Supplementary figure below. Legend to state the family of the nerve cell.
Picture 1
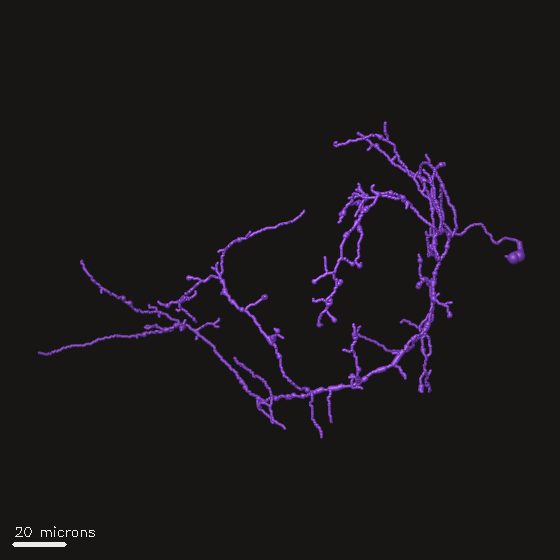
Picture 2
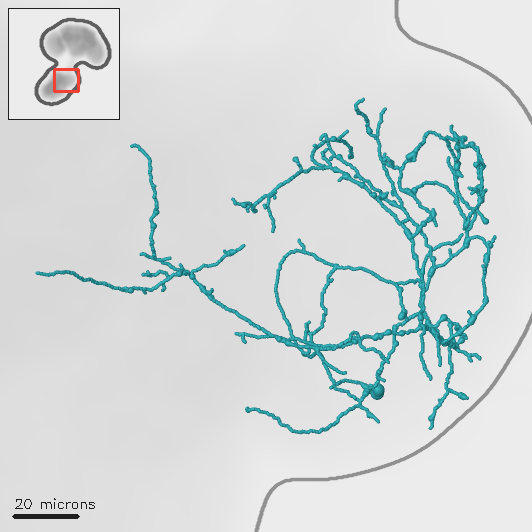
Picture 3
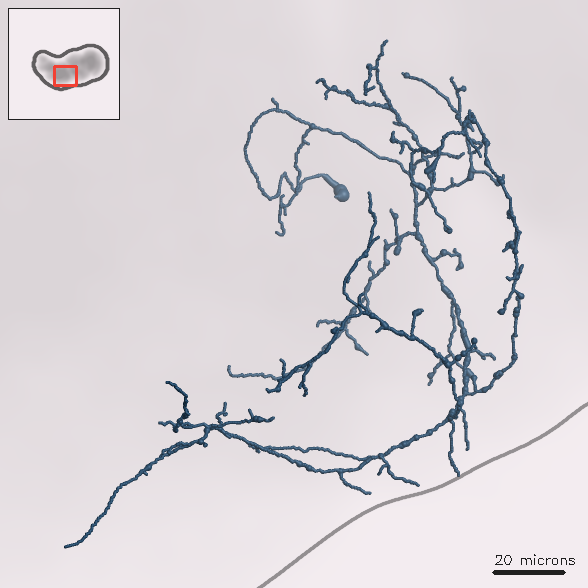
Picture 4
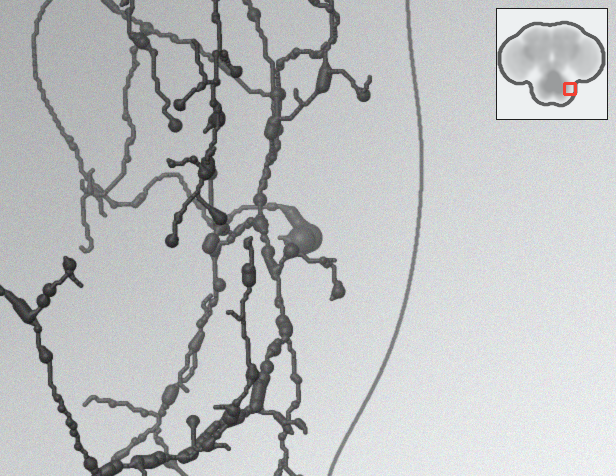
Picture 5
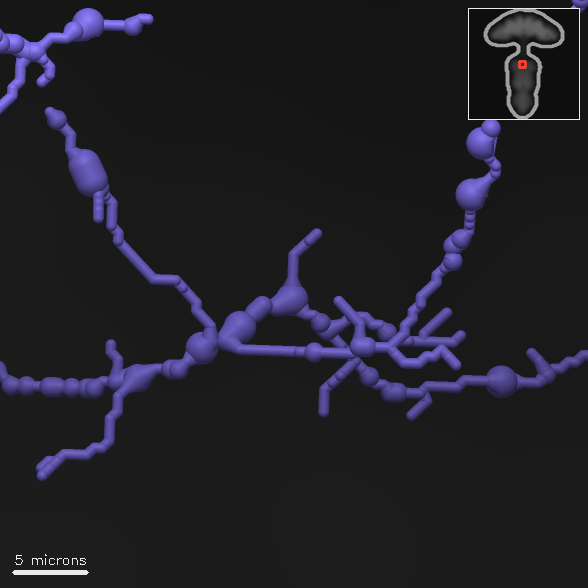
hemilineage 03A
